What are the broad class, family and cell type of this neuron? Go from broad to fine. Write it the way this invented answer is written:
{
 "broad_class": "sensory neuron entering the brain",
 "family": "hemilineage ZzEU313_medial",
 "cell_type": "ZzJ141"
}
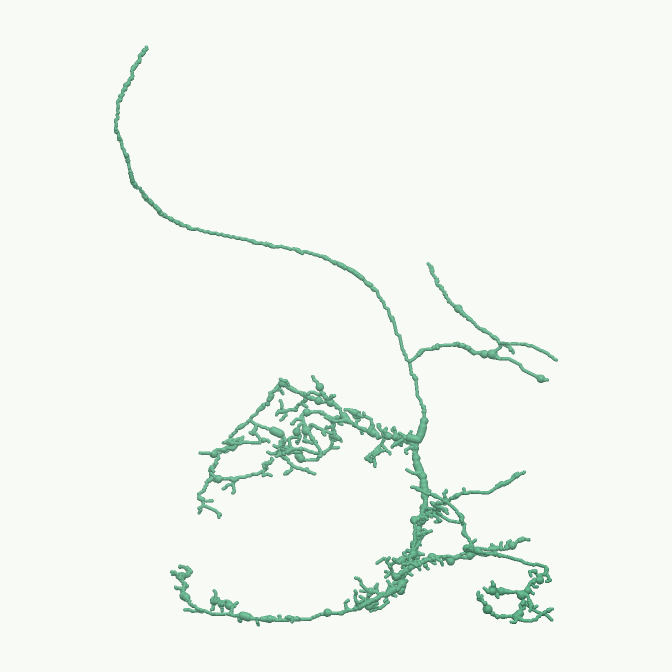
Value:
{
 "broad_class": "nerve-cord intrinsic neuron",
 "family": "hemilineage 23B",
 "cell_type": "IN23B064"
}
